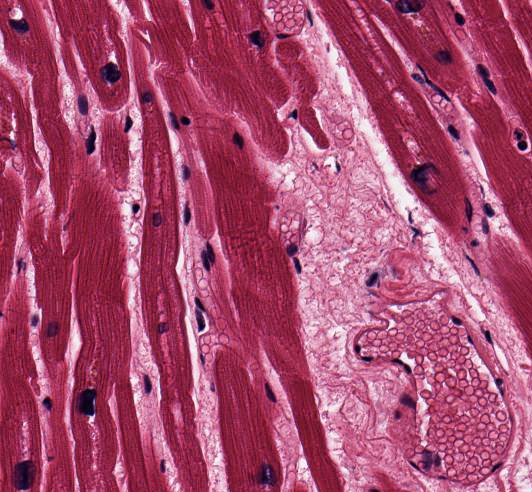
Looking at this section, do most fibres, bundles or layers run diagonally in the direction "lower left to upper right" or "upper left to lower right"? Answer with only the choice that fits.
Upper left to lower right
